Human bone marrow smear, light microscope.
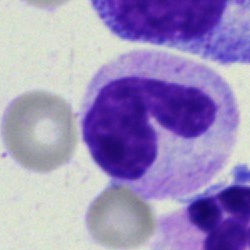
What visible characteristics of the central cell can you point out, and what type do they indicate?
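Round to slightly oval and smooth, the outline encloses a nucleus placed toward the left side of the cell. Its chromatin is dark purple and condensed into clumps. Nucleoli are not visible in the nucleus. It is a band neutrophil.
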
